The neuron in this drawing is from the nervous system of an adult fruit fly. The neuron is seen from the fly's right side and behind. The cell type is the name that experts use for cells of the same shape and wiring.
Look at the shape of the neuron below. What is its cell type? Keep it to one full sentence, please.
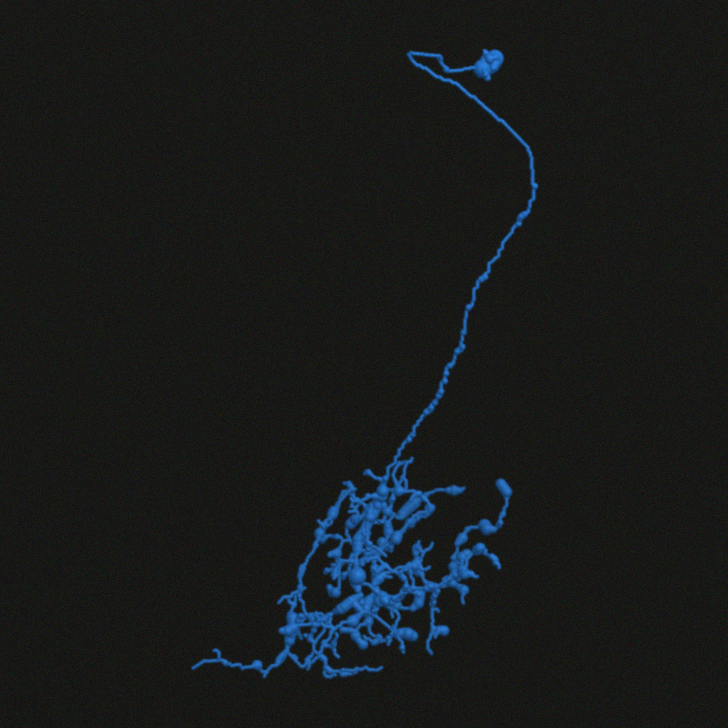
The neuron belongs to cell type AVLP424.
